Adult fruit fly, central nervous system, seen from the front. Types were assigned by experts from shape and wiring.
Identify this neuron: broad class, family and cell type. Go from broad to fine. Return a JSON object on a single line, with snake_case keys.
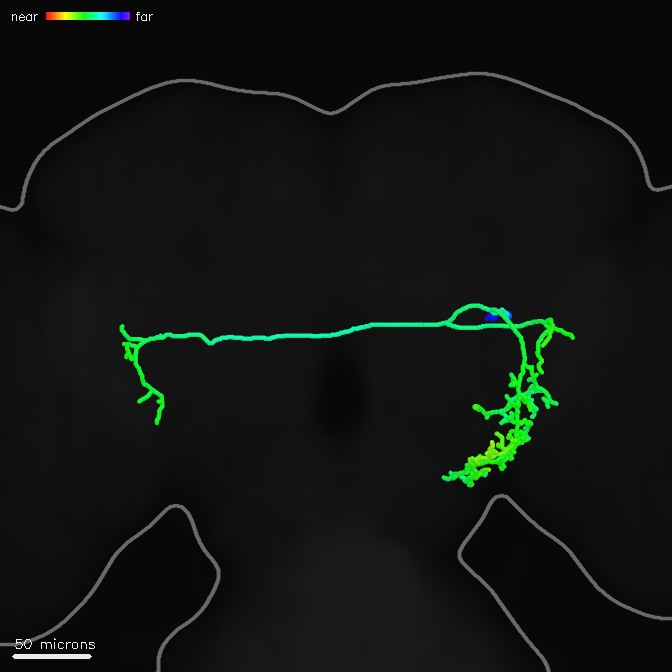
{"broad_class": "central-brain intrinsic neuron", "family": "hemilineage VLPl&p2_posterior", "cell_type": "WED118"}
